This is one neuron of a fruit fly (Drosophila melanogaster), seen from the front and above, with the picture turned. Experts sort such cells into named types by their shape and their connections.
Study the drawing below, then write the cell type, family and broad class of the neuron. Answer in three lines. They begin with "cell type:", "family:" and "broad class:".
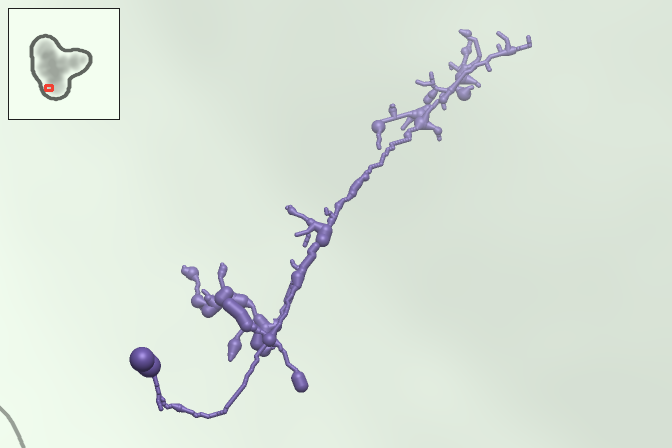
cell type: Mi13
family: Mi
broad class: optic-lobe intrinsic neuron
